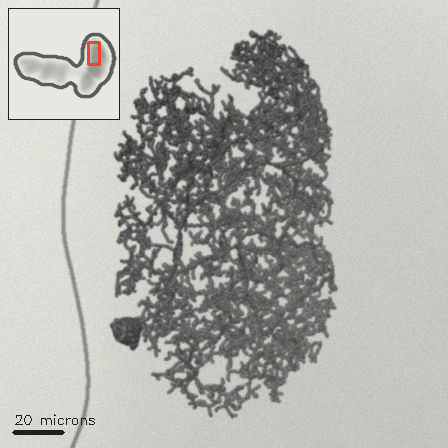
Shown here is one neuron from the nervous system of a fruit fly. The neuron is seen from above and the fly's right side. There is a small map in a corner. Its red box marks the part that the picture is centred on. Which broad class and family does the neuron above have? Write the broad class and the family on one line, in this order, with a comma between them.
optic-lobe intrinsic neuron, Li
